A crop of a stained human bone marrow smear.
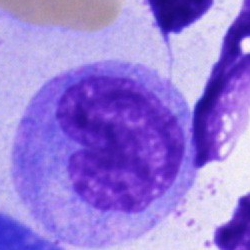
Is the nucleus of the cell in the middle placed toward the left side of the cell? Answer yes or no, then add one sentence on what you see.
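No. The nucleus sits off-centre toward the upper right of the cell.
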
